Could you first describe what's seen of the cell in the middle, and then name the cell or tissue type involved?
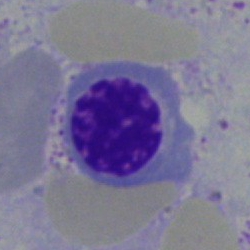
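The nucleus lies off-centre, toward the left. Its chromatin is coarse and clumped, deep purple, with paler patches between the clumps. A pale greyish-blue cytoplasm surrounds it, its rim widest on the right side of the nucleus. The cell is an erythroblast.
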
